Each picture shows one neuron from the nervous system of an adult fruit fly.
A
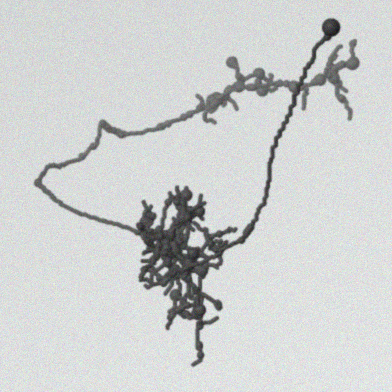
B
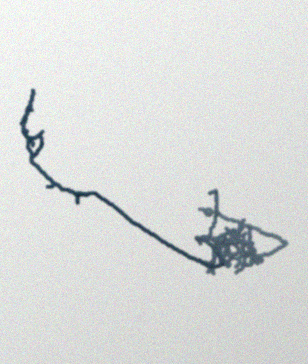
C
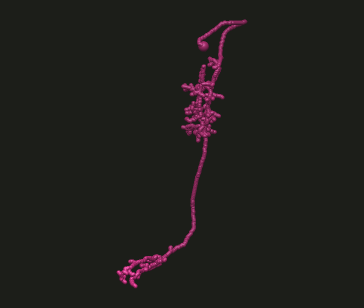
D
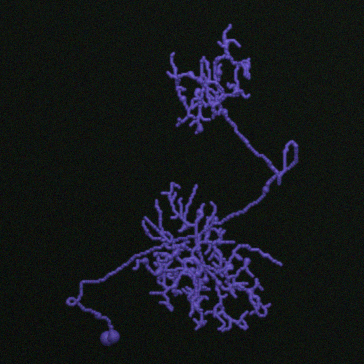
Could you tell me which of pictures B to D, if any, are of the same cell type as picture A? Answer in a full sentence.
Picture B and picture C are of the same cell type.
